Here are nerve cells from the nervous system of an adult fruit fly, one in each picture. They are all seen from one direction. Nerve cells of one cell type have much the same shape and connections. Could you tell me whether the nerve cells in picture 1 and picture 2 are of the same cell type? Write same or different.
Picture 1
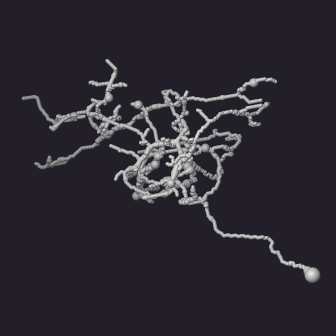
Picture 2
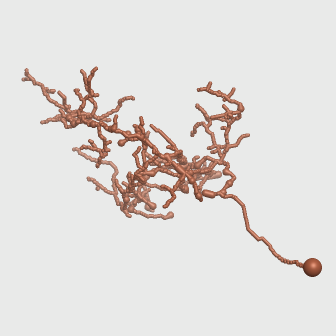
same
